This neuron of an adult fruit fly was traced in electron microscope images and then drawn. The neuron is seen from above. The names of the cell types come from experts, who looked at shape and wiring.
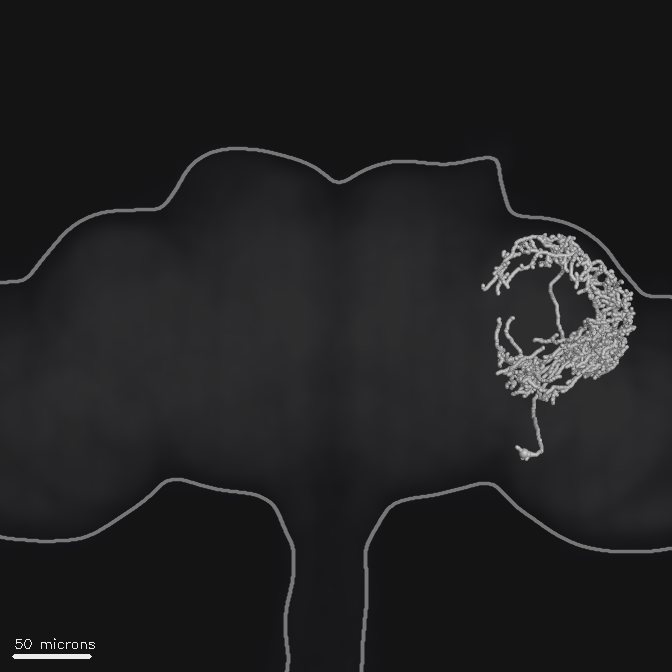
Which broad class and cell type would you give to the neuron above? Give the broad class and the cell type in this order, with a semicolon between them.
central-brain intrinsic neuron; AVLP479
